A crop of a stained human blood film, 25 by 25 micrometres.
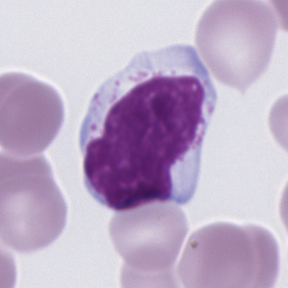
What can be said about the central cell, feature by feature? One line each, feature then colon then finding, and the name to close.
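Chromatin: dense, coarsely clumped
Cytoplasm: pale blue
Position: nucleus toward lower left, so more cytoplasm upper right
Granules: mostly close to the nucleus rather than at the cell edge
Size: nucleus about 13 by 8 micrometres
Name: large granular lymphocyte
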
